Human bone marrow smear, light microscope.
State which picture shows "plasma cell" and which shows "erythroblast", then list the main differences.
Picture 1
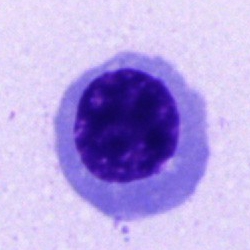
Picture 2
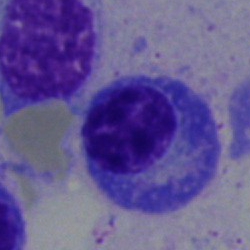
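Here, picture 1 holds the erythroblast, and picture 2 holds the plasma cell. Let's start with what they share: in both, the chromatin is coarsely clumped, and neither has any granules in its cytoplasm.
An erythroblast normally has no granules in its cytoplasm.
Now look at where the nucleus sits in picture 2: it lies off-centre, over toward the left side of the plasma cell.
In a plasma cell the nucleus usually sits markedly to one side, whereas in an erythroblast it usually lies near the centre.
The plasma cell also has abundant cytoplasm, and it stains deep blue.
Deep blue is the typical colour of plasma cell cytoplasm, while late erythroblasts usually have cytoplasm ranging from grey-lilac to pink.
Just to the right of its nucleus, you can find a paler zone in the cytoplasm.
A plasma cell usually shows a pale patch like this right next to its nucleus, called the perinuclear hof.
Go back to picture 1 and you'll see that the erythroblast's outline is roughly round, with a few shallow bulges along its right edge. Its chromatin is dark purple with small paler gaps between the clumps, and no distinct nucleolus stands out. There are no vacuoles in its cytoplasm either. The few tiny purple specks just below it don't touch any other cell.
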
